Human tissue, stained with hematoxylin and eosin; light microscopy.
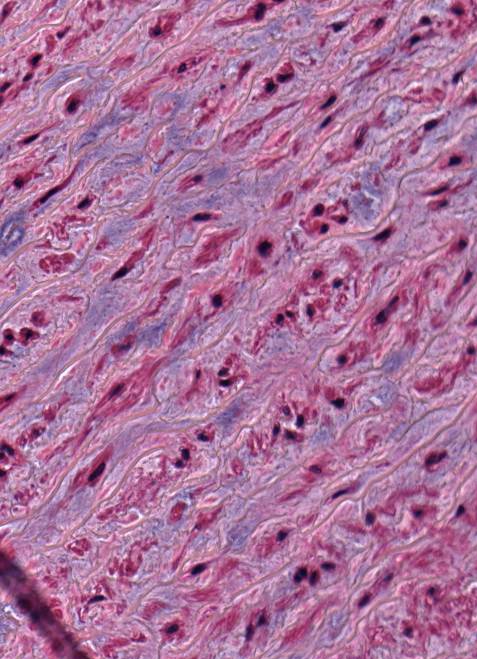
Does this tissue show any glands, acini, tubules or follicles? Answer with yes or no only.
No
